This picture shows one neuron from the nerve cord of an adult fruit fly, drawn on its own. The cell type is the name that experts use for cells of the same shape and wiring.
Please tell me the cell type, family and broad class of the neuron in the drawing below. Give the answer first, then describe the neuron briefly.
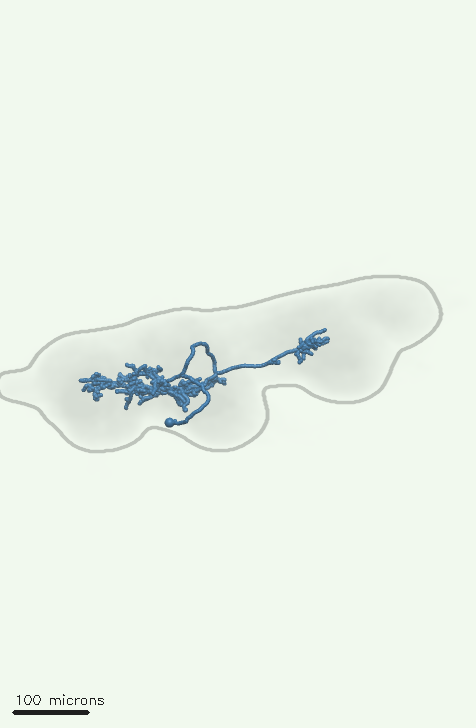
Its cell type is IN06B022. The family is hemilineage 06B. This is a nerve-cord intrinsic neuron. From left to right in the picture it spans about 350 microns. As drawn here it is more than twice as wide as it is tall.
